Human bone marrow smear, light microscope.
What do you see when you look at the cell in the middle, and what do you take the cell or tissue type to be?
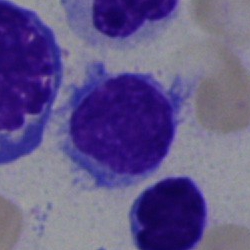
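Starting with the outline, the cell is roughly round but ragged at the edge. Next, the chromatin is dark purple and fairly evenly dense throughout the nucleus. The cytoplasm forms a narrow pale blue rim around the nucleus. Finally, fine irregular cytoplasmic projections extend from the cell on several sides. The cell is a lymphocyte.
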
